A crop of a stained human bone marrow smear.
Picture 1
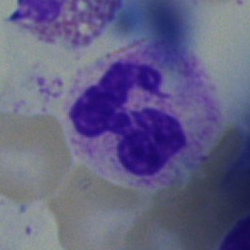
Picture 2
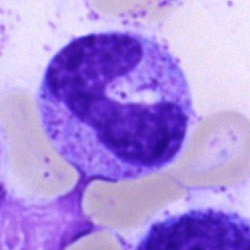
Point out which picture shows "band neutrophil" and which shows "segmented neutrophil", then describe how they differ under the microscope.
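Let's get the names straight first: the segmented neutrophil is in picture 1 and the band neutrophil is in picture 2. Now look at the nucleus in picture 2: it is bent into a C-shape around a pale central area.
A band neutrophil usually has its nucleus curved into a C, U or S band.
Next, compare the chromatin: in picture 1 it is dense and dark purple with a clumped look, and in picture 2 it is dark purple and coarsely clumped.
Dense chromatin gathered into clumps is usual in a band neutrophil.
So on chromatin the two cells look much alike. Neither nucleus shows any nucleoli, and both cells have smooth outlines, round in picture 2 and roughly round in picture 1. Finally, notice the cytoplasm in picture 2: it is pale lilac rather than deep blue.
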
